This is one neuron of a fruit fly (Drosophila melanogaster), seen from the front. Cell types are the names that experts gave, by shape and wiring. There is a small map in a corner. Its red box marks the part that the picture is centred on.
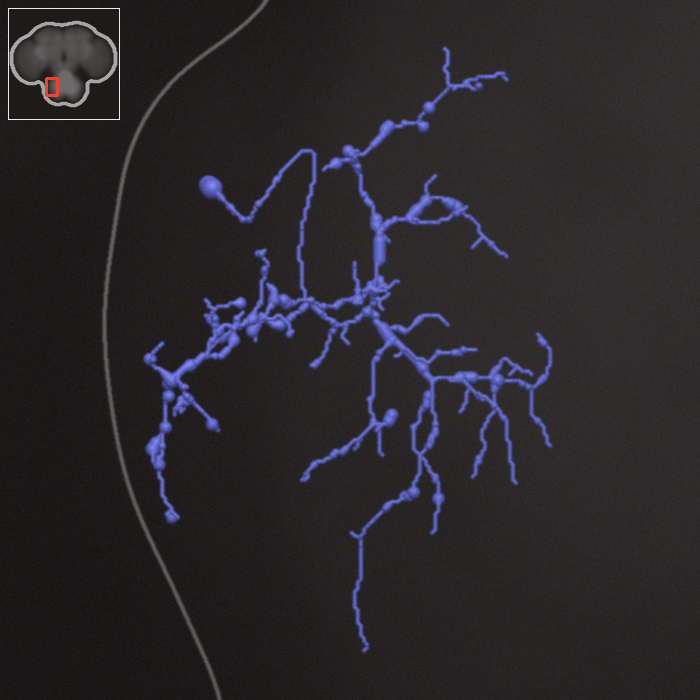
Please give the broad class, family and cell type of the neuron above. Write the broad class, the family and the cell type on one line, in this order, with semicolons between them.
nerve-cord intrinsic neuron; hemilineage 21A; IN21A079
